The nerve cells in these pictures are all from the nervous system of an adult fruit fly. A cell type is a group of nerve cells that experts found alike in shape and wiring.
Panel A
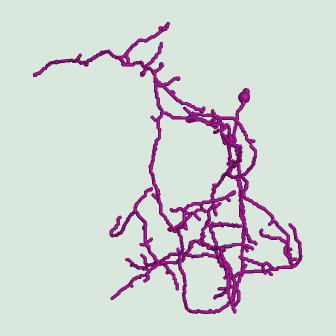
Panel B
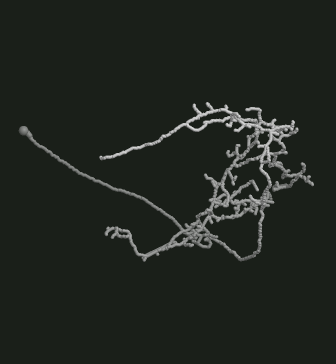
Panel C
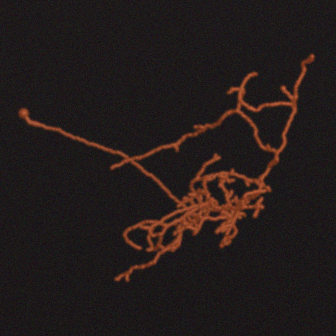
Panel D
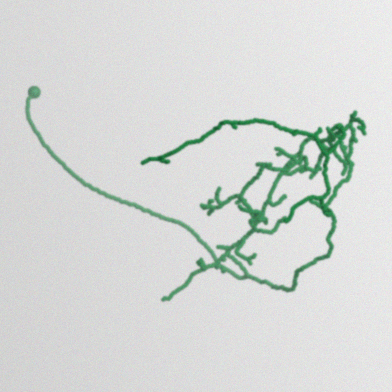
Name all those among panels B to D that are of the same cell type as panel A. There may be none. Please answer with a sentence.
Panel B and panel D are of the same cell type.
